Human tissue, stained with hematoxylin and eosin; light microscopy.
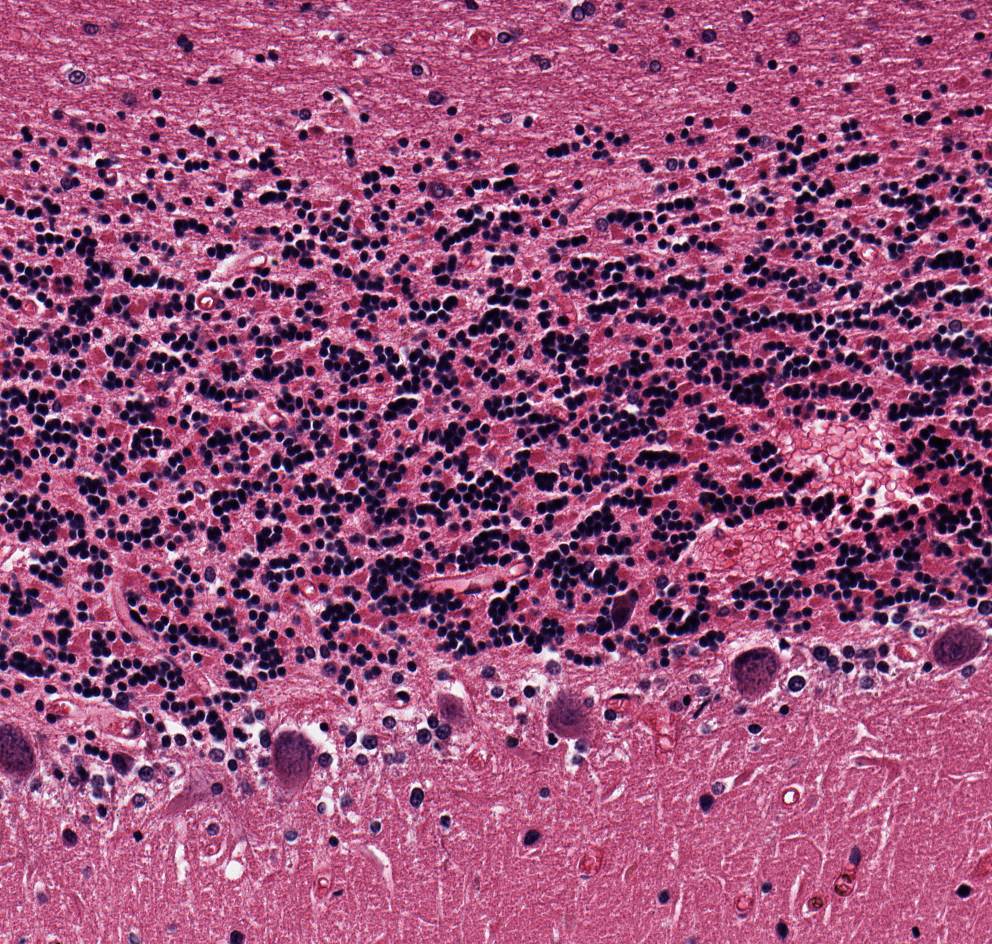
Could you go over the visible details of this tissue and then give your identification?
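A central band holds granule cells whose nuclei are small, round and darkly staining, with scant visible cytoplasm. These nuclei form irregular clusters separated by small pink, cell-free islands. Along the band's lower border runs a single row of large Purkinje cell bodies, far larger than the neighbouring nuclei, with dusky purple-grey cytoplasm. This tissue is cerebellum.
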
